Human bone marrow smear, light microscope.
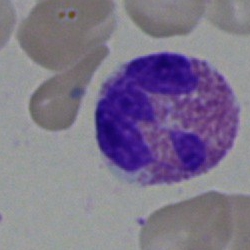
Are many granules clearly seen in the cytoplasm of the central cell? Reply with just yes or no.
Yes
